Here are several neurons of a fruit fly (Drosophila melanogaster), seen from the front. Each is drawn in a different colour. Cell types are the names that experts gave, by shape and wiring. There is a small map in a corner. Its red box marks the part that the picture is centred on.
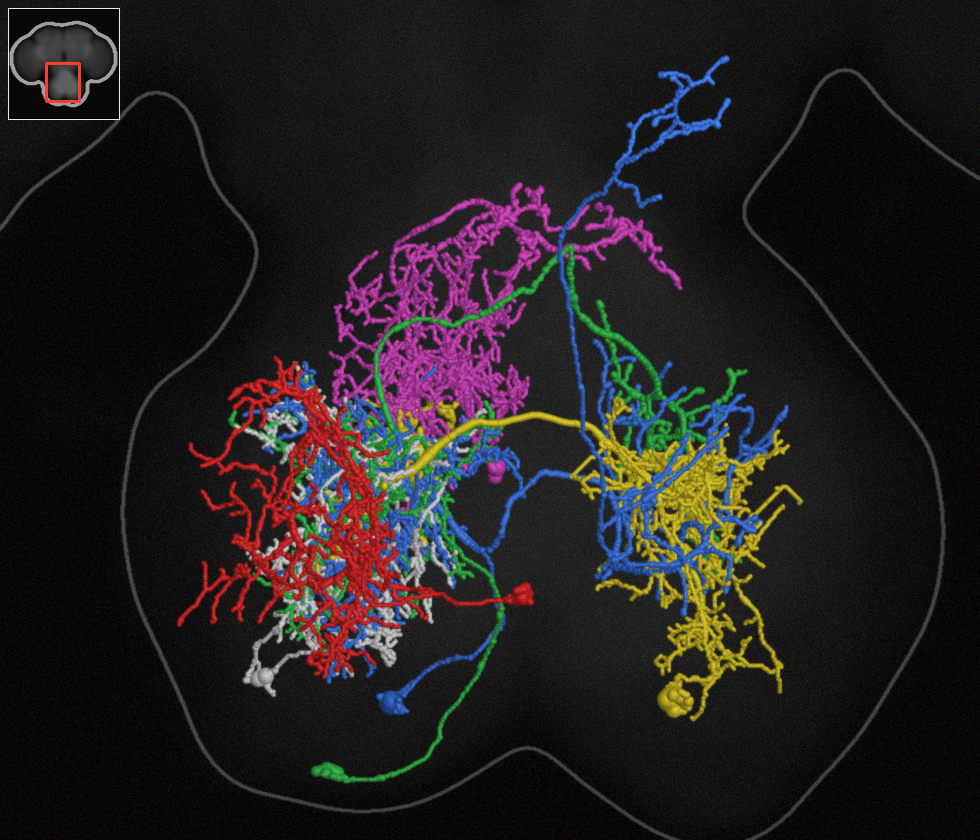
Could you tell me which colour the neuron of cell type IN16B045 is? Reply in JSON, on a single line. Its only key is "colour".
{"colour": "red"}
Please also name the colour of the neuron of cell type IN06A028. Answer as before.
{"colour": "green"}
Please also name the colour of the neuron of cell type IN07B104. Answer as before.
{"colour": "yellow"}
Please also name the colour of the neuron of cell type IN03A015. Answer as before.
{"colour": "magenta"}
